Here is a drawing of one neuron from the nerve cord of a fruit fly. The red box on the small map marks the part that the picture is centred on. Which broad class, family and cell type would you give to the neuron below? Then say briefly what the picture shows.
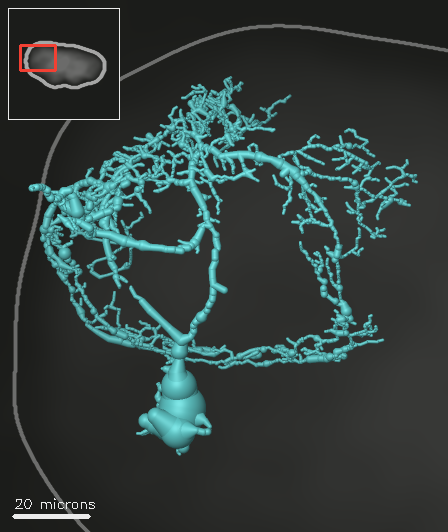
It is an efferent neuron of the nerve cord. The family is hemilineage 00B. Its cell type is EN00B013. By the scale bar it is about 100 microns wide in this view. The picture shows more than a hundred branch ends.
